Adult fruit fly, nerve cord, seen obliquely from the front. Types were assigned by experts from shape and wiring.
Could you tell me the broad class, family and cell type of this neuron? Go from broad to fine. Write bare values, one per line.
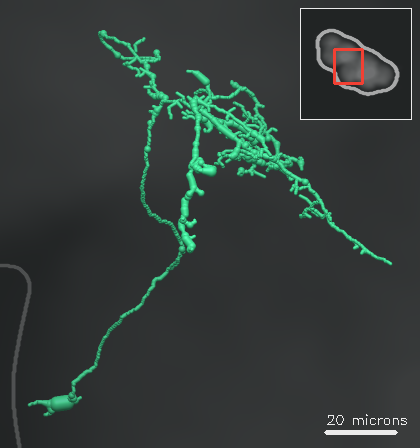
nerve-cord intrinsic neuron
hemilineage 03B
IN03B060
